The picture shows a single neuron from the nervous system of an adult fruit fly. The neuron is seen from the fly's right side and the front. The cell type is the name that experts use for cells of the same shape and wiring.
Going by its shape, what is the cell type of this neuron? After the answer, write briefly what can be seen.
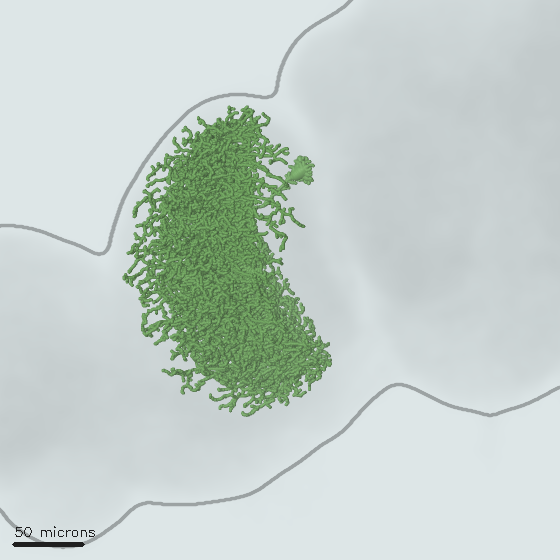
It is of cell type Am1. Its broad class is optic-lobe intrinsic neuron. From top to bottom in the picture it spans about 250 microns. As drawn here it is taller than it is wide.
